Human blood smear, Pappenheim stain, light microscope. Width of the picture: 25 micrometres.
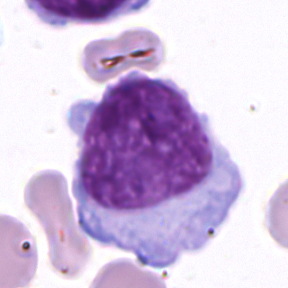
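Plasma cell, stained peripheral blood smear. Outline irregular, with small knobby bulges along the lower edge. Nucleus toward the top, taking up more than half of the cell; most cytoplasm lies below it. Small pale blue bleb projects from the upper-left edge.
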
